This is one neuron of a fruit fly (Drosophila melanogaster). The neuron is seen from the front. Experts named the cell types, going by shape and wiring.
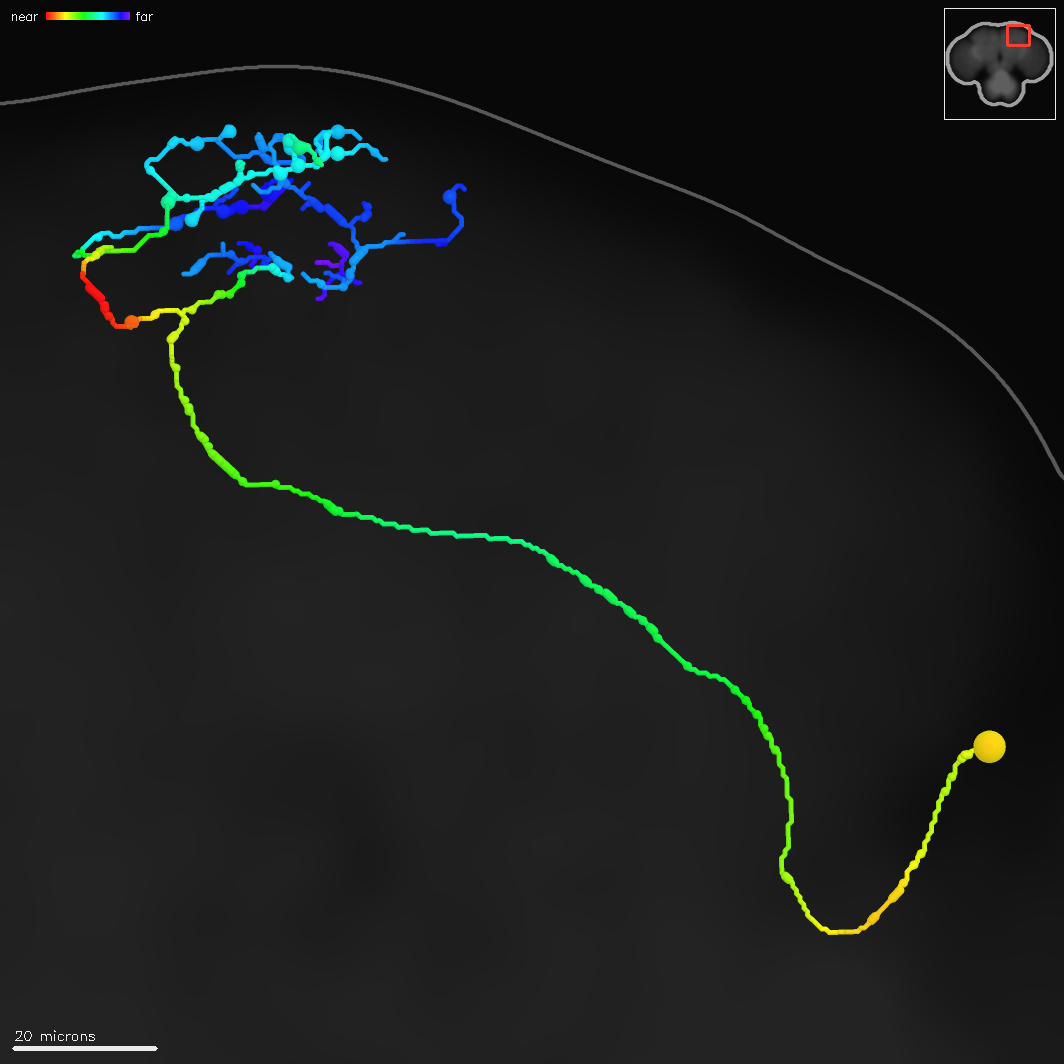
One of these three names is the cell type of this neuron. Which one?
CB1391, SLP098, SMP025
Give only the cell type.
CB1391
